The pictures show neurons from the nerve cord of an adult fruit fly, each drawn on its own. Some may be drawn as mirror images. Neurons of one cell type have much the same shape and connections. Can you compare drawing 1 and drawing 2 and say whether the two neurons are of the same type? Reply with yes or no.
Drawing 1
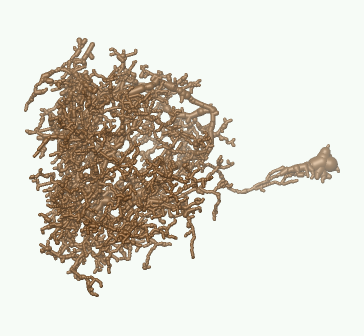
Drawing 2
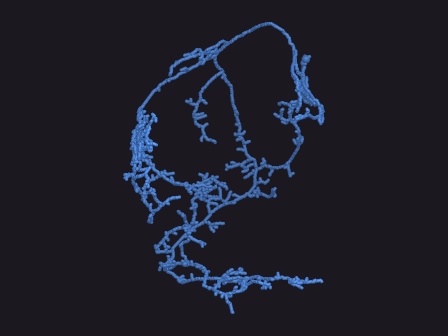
no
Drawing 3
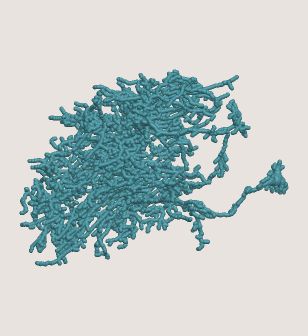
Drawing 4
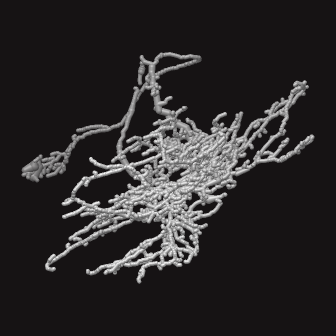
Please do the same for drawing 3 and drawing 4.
no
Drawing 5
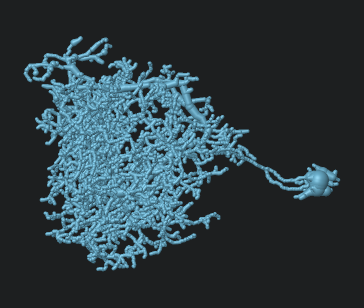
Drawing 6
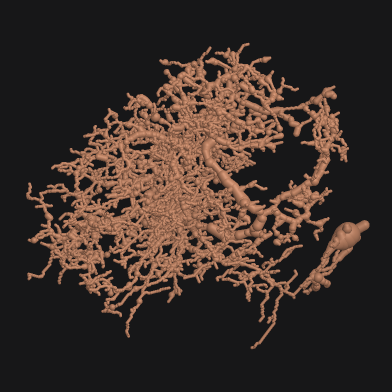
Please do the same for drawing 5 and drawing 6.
yes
